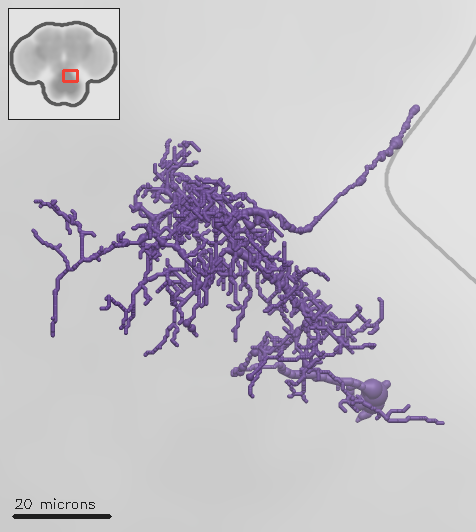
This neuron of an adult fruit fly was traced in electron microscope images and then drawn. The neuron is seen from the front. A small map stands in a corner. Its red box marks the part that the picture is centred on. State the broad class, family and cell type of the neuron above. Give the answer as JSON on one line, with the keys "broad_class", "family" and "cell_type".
{"broad_class": "motor neuron of the nerve cord", "family": "hemilineage 03B", "cell_type": "MNad31"}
